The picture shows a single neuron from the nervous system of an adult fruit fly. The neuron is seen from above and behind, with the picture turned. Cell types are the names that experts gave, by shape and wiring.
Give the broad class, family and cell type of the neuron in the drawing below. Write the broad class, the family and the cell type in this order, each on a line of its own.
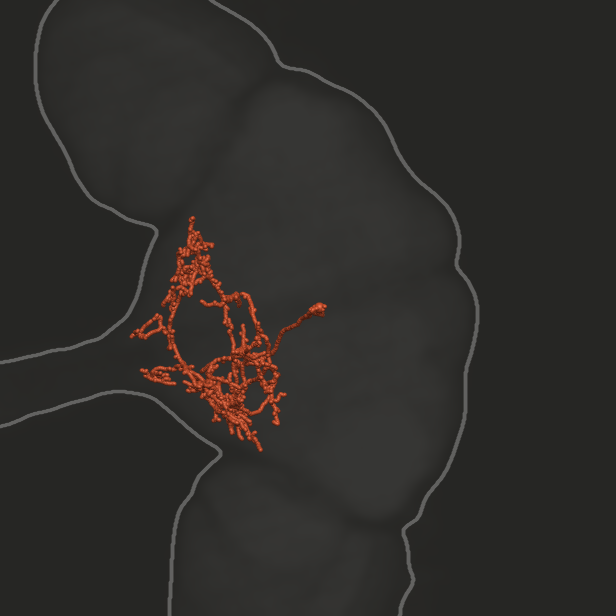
central-brain intrinsic neuron
hemilineage DM1_antero_ventral
PS117_a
